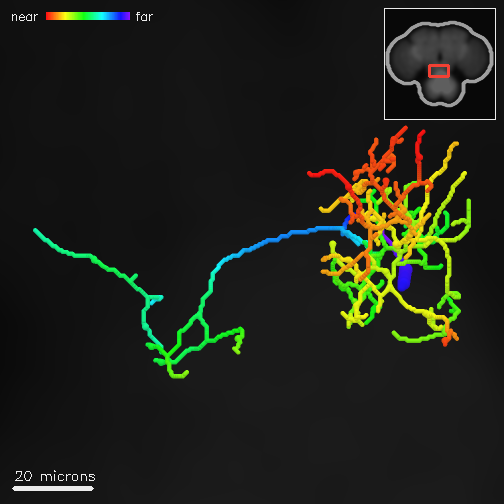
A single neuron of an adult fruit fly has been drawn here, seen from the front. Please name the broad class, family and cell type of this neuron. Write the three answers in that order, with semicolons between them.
central-brain intrinsic neuron; hemilineage LB23; GNG612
